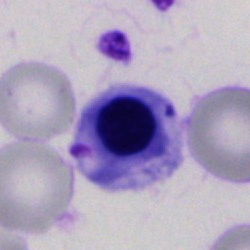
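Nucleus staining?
Uniformly dark, almost black.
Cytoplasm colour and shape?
Blue, in a band wider below the nucleus than above.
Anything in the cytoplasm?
A small dark purple dot just right of the nucleus.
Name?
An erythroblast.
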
